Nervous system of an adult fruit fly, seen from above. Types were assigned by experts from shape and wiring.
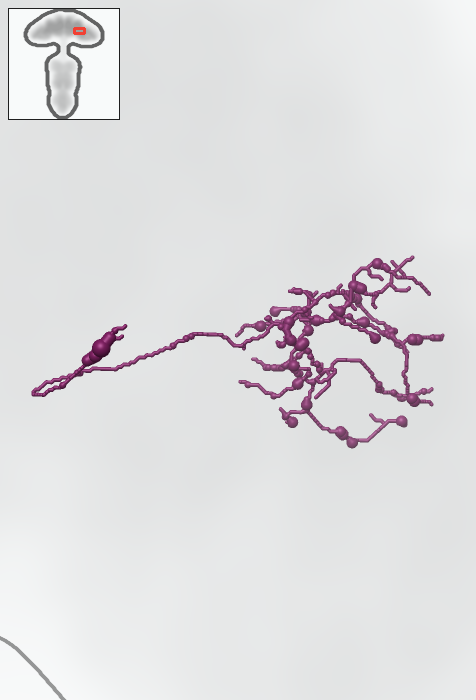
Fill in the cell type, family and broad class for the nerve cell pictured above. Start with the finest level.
LHPD3a4_c; hemilineage LHd2; central-brain intrinsic neuron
